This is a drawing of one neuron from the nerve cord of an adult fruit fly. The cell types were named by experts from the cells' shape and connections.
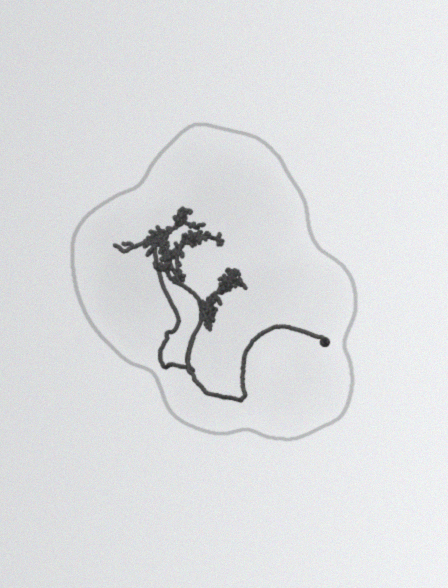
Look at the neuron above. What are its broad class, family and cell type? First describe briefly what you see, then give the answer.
As drawn here it is about as wide as it is tall. This is an ascending neuron. The family is hemilineage 19B. Its cell type is AN19B036.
